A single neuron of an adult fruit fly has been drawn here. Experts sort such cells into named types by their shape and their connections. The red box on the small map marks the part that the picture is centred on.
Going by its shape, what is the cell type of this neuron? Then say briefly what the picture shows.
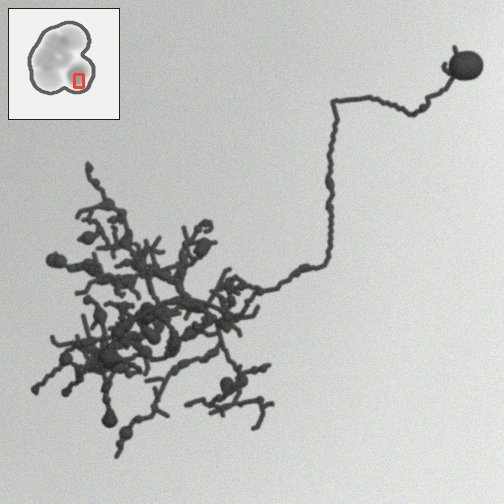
Its cell type is IN14A098. Its broad class is nerve-cord intrinsic neuron. The cell body is at the upper right of the picture. The picture shows dozens of branch ends.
